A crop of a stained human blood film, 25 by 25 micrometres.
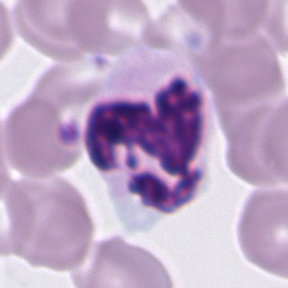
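Segmented neutrophil, the nucleated cell at the centre of this stained blood smear. Its nucleus, as I follow it, folds around a pale gap lying within the bend, and the chromatin there is dark purple and coarsely clumped. Looking for nucleoli, I find none, while the cytoplasm around it is pale greyish blue.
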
